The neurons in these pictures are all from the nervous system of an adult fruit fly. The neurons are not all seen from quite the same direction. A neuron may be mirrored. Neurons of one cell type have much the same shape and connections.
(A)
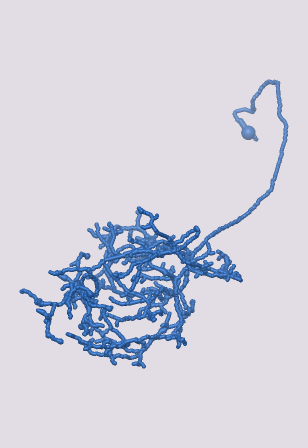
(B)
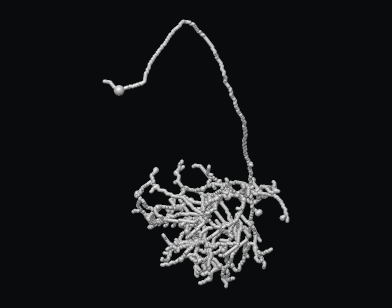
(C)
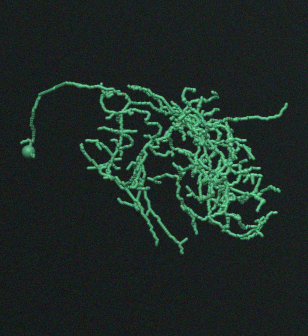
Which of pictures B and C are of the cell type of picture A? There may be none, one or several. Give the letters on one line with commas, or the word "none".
B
